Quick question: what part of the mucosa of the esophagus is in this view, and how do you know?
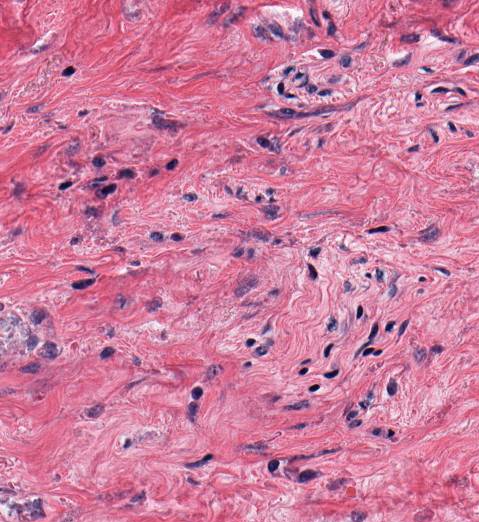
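The field shows loose connective tissue: pink collagenous stroma with scattered cells and no epithelium. Its wavy collagen fibres interlace in irregular directions.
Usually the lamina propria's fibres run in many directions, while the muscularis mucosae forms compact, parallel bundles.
Its nuclei are small, dark and spindle-shaped to wavy, in scant cytoplasm with indistinct borders.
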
